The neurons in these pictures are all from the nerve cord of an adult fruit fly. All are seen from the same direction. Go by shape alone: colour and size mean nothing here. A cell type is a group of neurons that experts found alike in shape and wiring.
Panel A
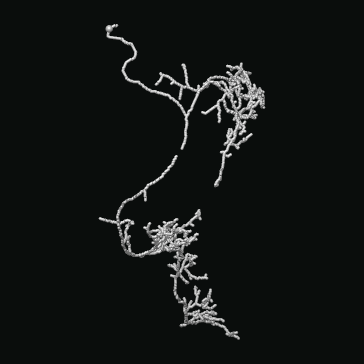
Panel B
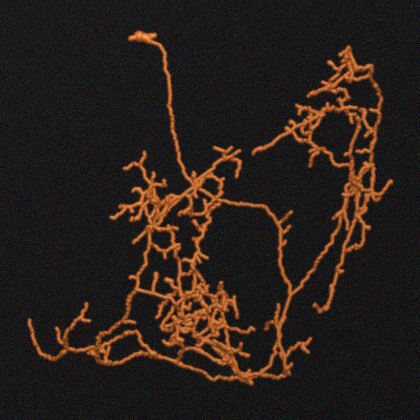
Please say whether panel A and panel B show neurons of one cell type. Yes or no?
yes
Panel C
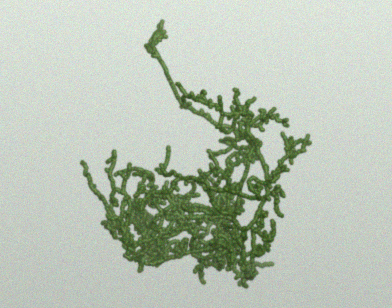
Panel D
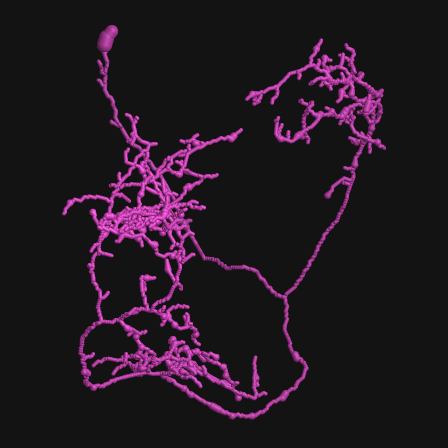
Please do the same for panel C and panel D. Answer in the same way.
no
